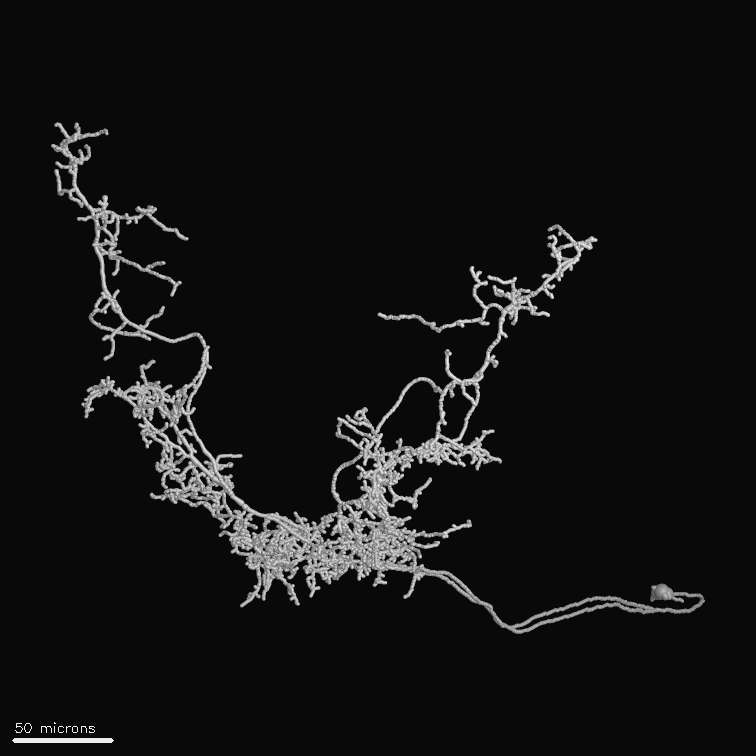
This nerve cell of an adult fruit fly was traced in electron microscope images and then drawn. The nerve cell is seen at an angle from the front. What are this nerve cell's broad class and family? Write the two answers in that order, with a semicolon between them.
ascending neuron; hemilineage 01A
